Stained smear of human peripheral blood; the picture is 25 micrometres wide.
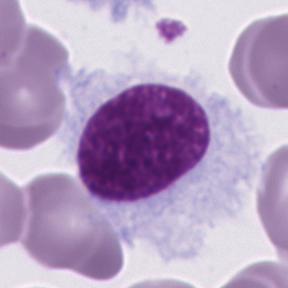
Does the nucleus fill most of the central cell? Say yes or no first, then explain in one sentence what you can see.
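No. The cytoplasm is abundant and widest toward the lower right.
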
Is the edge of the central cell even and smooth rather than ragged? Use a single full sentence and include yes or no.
No, along its edge the cell is rough, not smooth.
